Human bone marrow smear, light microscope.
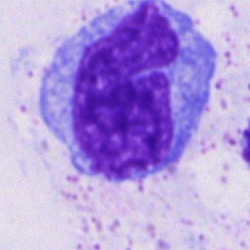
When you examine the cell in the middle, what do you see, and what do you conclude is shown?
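Let me see: a deep notch cuts into the nucleus from its right side, and the nucleus takes up more than half of the cell. Its chromatin looks patchy and lacy, dotted with small paler spots, not uniformly dense. The cytoplasm is a pale greyish blue. I'd call this one a monocyte.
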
